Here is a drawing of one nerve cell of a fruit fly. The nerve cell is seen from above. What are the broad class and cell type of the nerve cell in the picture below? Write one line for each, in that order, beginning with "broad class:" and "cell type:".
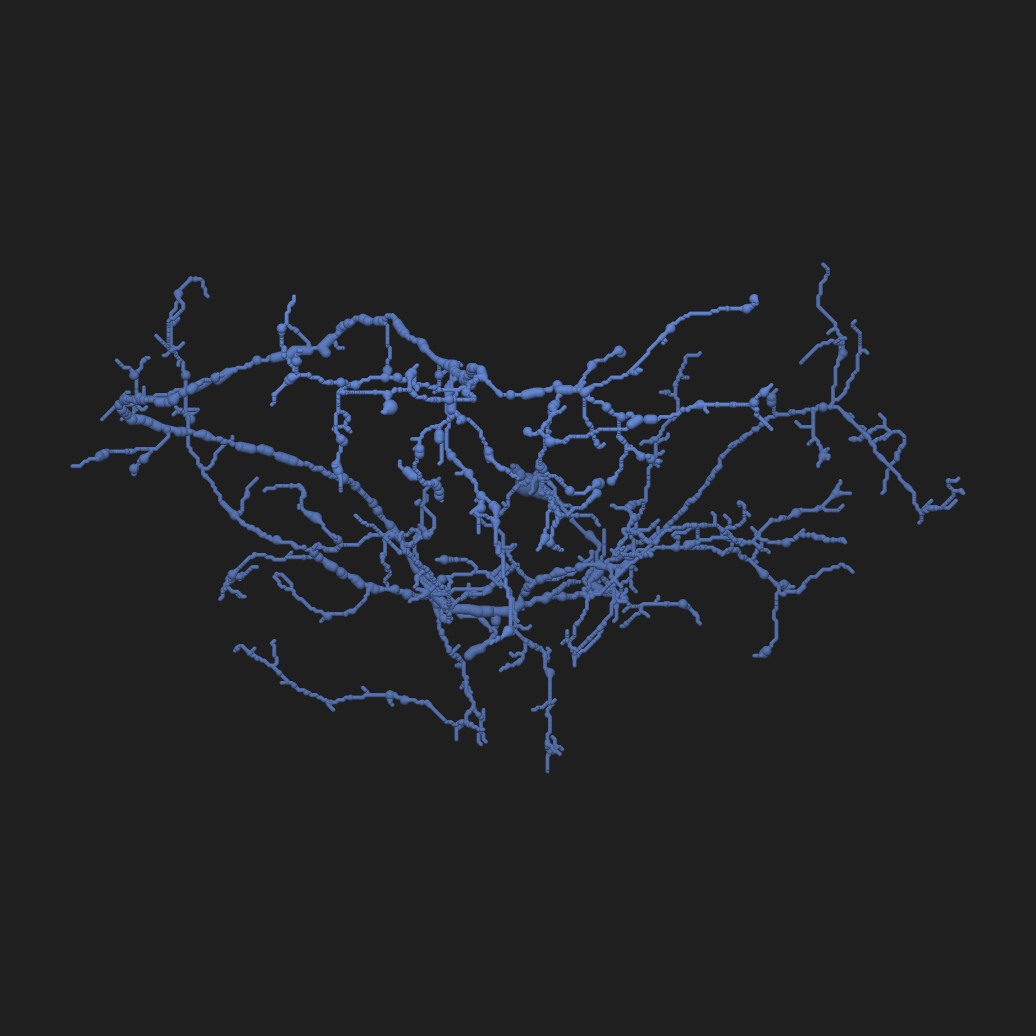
broad class: central-brain intrinsic neuron
cell type: GNG290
